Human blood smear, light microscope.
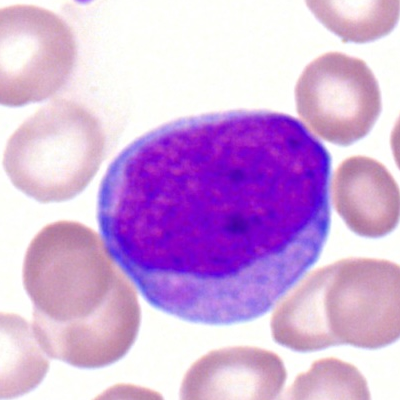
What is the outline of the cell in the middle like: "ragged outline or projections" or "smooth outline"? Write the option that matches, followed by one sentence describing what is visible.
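Smooth outline. The cell outline is smooth and rounded, with no surface projections.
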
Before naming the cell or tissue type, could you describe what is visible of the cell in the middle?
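The nucleus occupies most of the cell, with the rim of cytoplasm widest beneath it. Chromatin is finely stippled rather than coarsely clumped, and a few small darker spots lie within the nucleus. The cytoplasm stains blue. The cell is a myeloblast.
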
